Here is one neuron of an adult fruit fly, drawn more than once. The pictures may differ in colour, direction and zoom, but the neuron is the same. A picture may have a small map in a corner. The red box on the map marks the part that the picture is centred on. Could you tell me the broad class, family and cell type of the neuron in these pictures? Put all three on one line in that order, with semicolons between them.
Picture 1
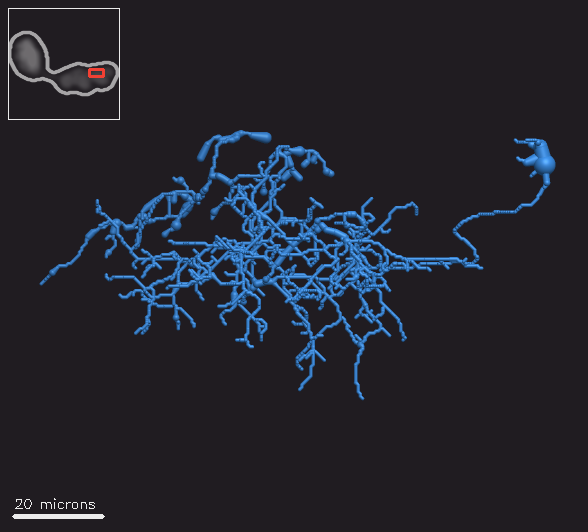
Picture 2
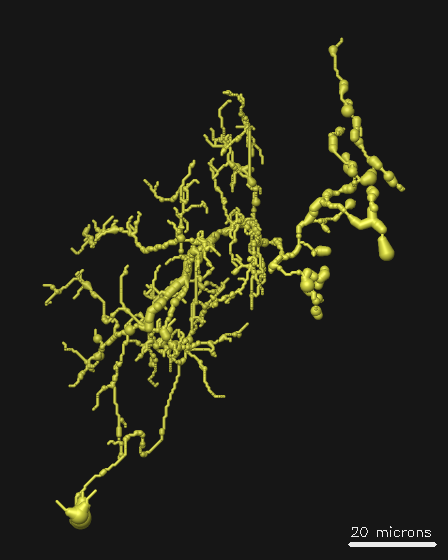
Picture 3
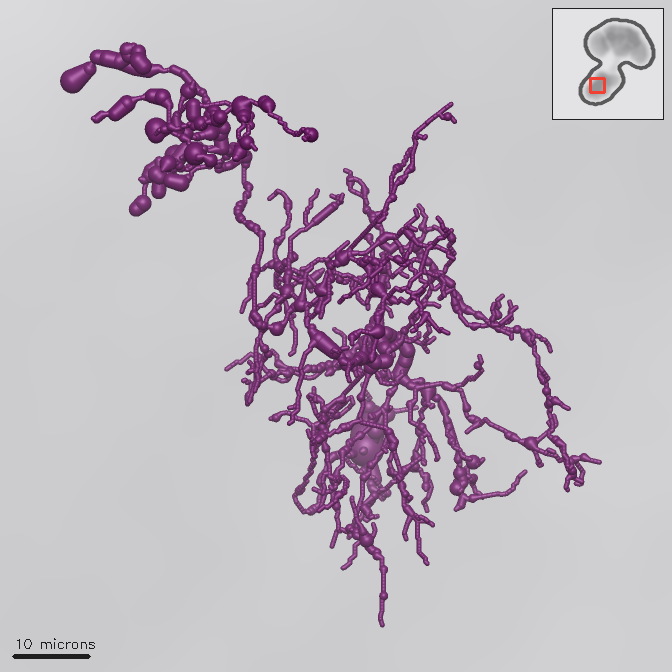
nerve-cord intrinsic neuron; hemilineage 06B; IN06B073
